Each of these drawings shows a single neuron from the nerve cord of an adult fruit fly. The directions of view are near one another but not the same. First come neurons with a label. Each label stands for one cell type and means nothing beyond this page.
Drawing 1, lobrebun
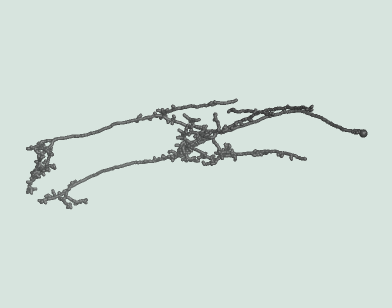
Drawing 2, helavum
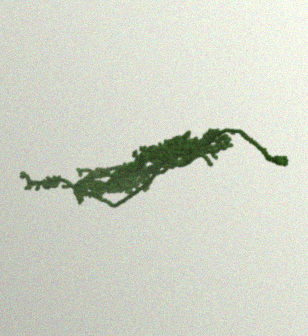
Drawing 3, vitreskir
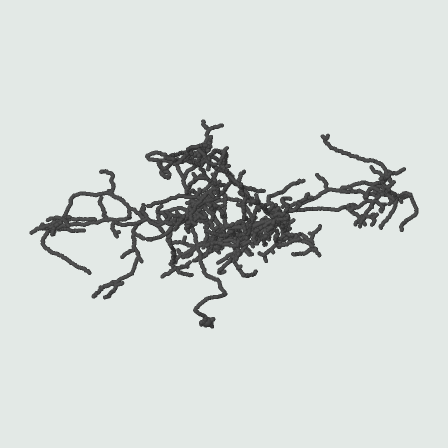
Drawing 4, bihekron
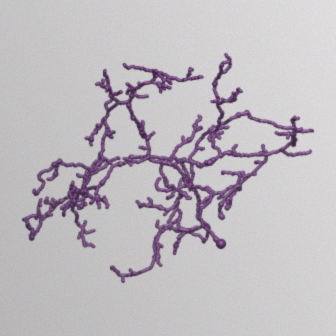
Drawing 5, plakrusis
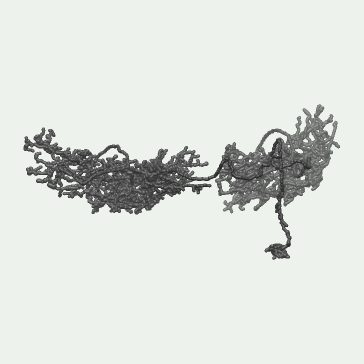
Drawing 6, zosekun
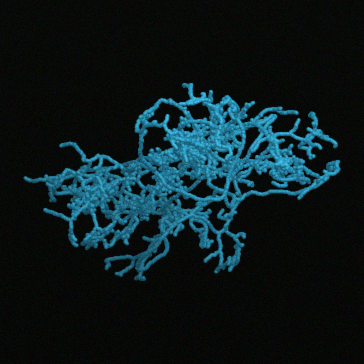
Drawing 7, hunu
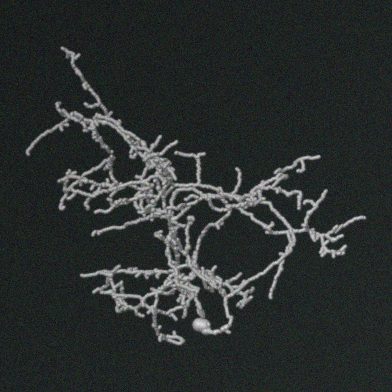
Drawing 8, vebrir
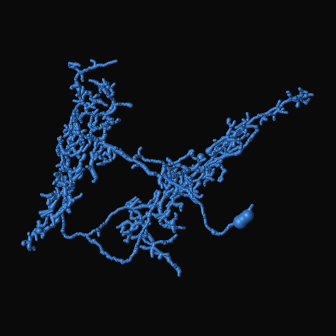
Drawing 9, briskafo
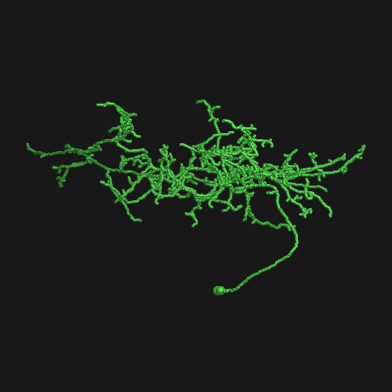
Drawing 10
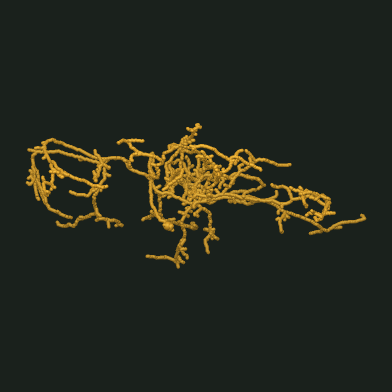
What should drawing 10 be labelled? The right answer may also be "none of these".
vitreskir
